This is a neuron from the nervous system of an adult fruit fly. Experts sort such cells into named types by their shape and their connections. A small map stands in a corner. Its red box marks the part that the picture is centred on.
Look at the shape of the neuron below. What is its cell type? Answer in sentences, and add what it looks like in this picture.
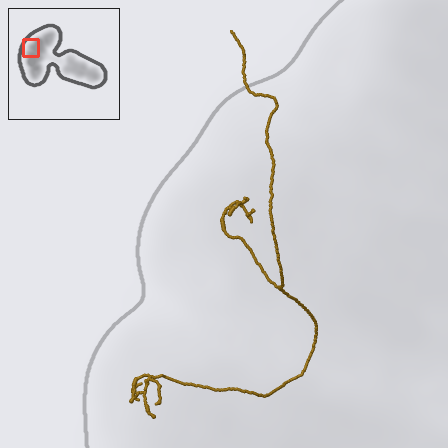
Its cell type is ORN_VM5v. Its broad class is sensory neuron entering the brain. It is in the brain and does not reach the nerve cord. The drawing shows no cell body. It has a dozen or fewer branch ends.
